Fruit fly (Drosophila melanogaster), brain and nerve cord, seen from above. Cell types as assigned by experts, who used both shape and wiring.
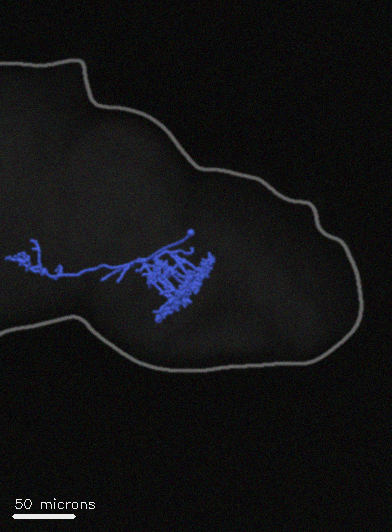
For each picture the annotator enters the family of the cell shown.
hemilineage LHl4_posterior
